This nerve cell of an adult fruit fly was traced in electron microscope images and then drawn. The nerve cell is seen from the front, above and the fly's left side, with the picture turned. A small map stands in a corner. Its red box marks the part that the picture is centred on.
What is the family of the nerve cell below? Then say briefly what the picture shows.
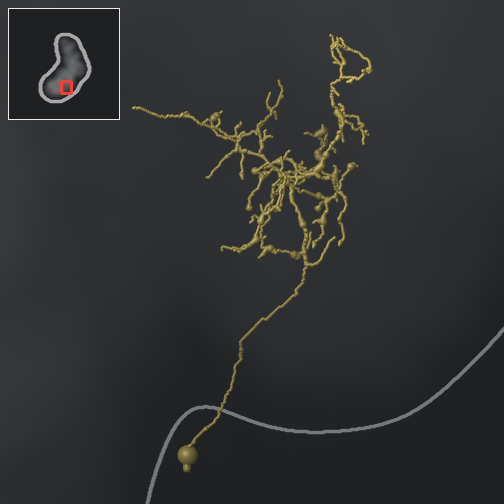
Its family is hemilineage TRdl_a. This is a central-brain intrinsic neuron. The picture shows dozens of branch ends. As drawn here it is taller than it is wide.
